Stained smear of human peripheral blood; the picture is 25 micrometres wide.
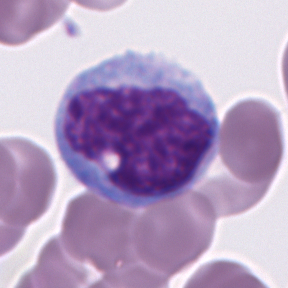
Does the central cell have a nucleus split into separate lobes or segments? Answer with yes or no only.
No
